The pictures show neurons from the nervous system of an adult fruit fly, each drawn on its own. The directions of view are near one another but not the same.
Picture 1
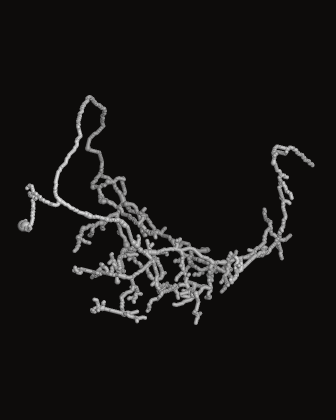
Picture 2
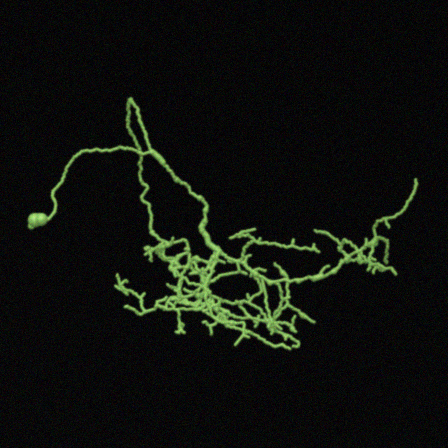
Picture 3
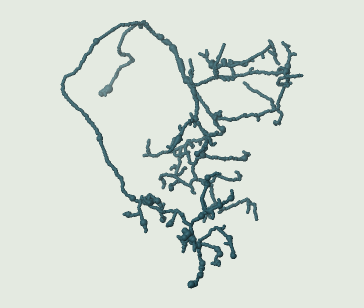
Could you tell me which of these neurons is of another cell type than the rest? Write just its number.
3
